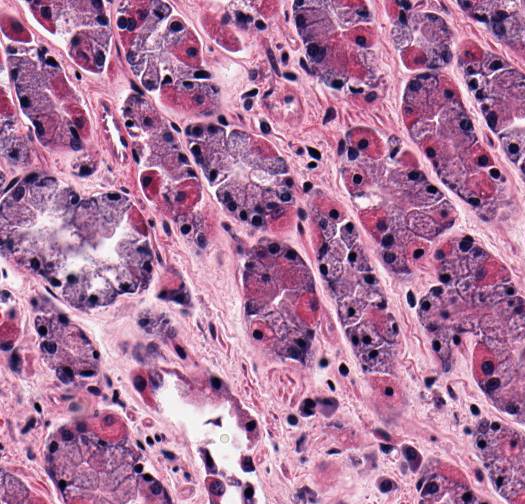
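Stomach. Closely packed glands, cut in cross and oblique section, fill the field, separated by thin strands of pink fibrous stroma. Large cells with bright pink cytoplasm and a round, central dark nucleus scattered through the glands throughout. Stromal nuclei slender, elongated, dark, lying along fibre strands. No fat cells present.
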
